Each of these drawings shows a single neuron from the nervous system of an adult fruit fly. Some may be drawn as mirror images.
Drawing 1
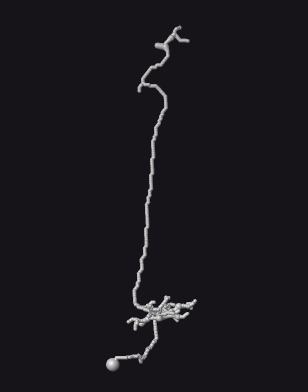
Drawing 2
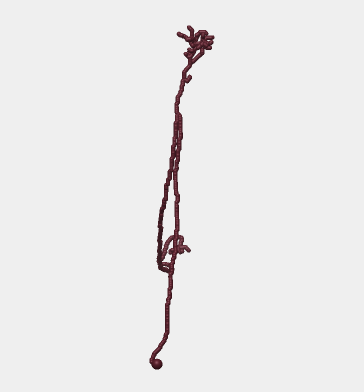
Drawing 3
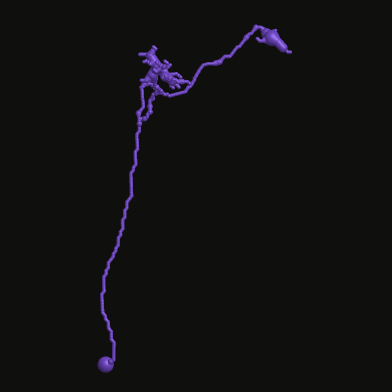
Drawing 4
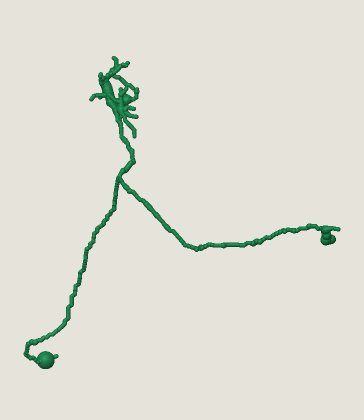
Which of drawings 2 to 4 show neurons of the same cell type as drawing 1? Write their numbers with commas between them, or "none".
2, 3, 4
